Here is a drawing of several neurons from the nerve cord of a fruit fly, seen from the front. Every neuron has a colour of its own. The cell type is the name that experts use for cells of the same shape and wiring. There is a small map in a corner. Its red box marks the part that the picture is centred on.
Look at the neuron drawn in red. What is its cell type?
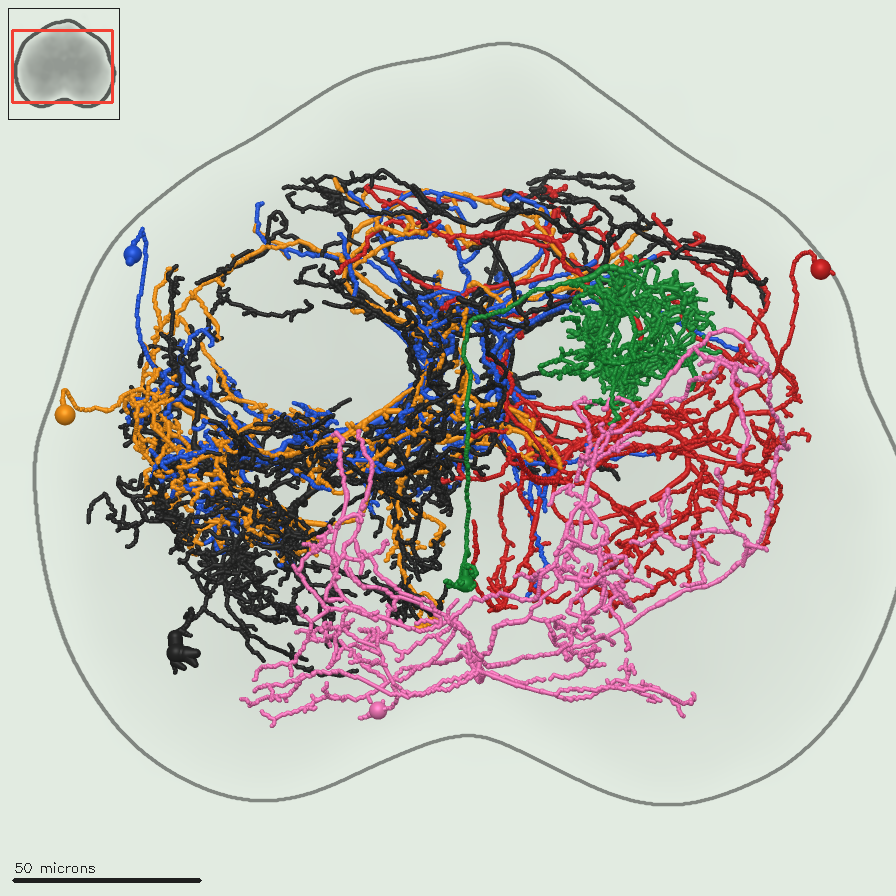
IN17A029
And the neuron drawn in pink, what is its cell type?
INXXX135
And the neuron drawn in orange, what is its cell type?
IN17A030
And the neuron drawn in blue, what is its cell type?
IN17A032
